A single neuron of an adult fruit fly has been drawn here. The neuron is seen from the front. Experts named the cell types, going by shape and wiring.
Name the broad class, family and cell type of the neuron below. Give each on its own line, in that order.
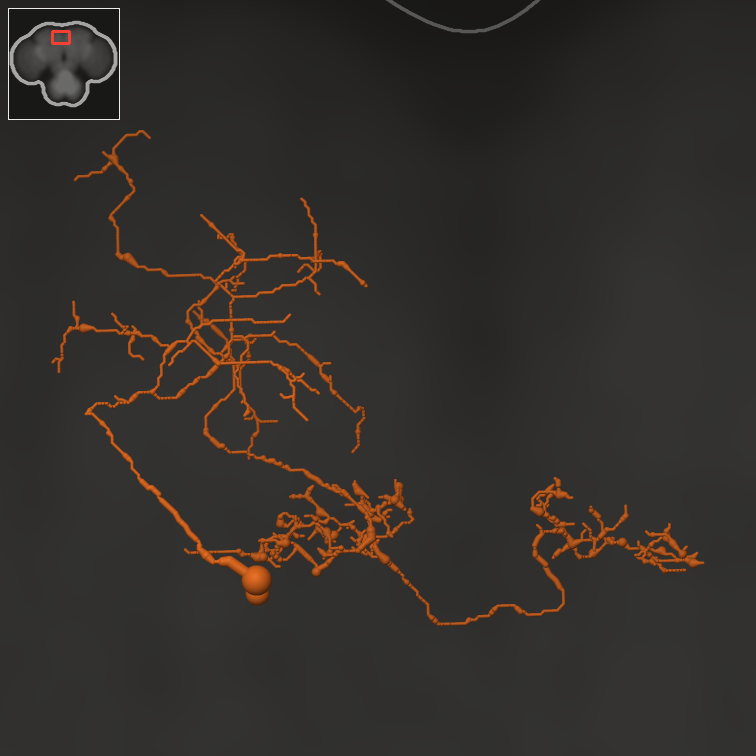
central-brain intrinsic neuron
class DAN
PAM05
